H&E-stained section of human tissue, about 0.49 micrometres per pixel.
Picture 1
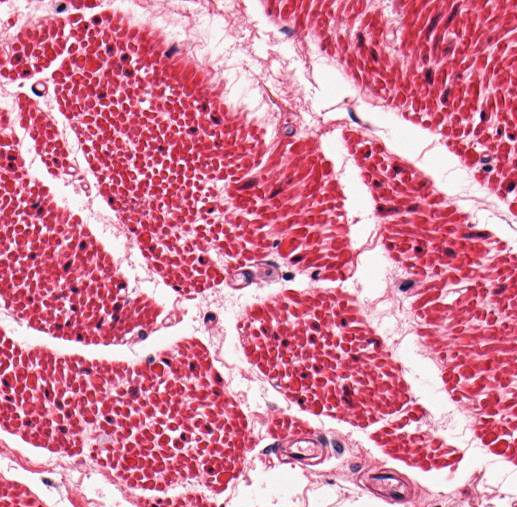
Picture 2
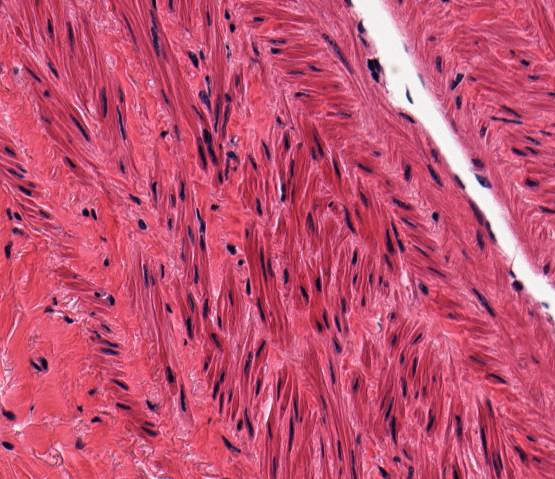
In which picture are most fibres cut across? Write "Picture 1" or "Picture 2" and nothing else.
Picture 1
